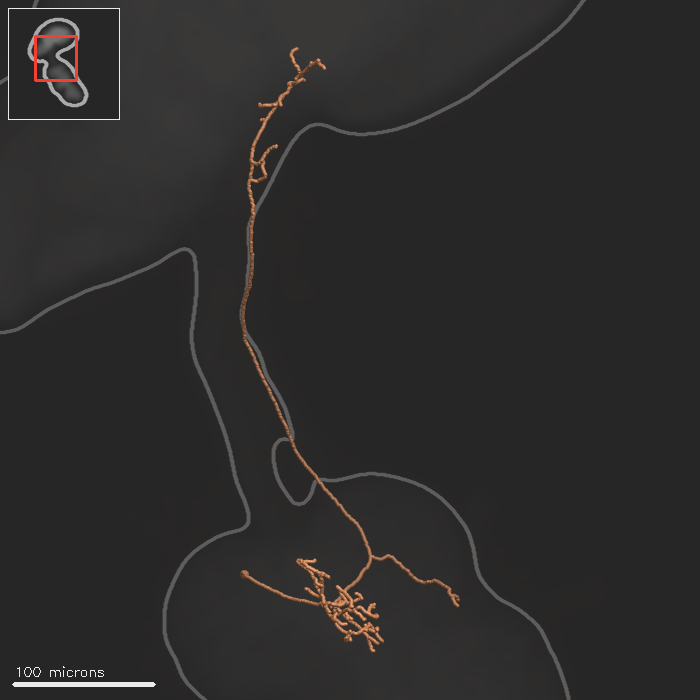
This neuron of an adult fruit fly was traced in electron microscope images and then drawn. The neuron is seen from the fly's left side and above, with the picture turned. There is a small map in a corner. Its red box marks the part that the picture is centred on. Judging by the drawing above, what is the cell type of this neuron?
AN07B069_b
